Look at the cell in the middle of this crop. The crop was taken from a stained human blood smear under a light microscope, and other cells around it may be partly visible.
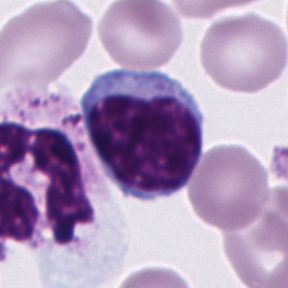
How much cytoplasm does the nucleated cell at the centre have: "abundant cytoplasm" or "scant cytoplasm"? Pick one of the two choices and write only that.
Scant cytoplasm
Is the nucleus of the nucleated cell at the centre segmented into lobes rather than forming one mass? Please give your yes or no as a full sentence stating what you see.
No, there is one compact round, oval or kidney-shaped nucleus, not separate lobes.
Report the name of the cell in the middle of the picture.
typical lymphocyte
